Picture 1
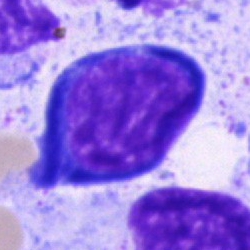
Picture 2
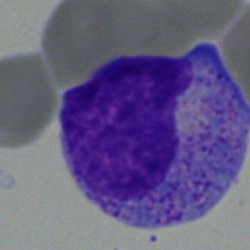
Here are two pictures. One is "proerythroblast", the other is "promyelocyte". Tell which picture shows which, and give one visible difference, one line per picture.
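In picture 1 we see a proerythroblast: No granules are seen in the cytoplasm.
In picture 2 we see a promyelocyte: Many small purple-red granules are scattered through the cytoplasm.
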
